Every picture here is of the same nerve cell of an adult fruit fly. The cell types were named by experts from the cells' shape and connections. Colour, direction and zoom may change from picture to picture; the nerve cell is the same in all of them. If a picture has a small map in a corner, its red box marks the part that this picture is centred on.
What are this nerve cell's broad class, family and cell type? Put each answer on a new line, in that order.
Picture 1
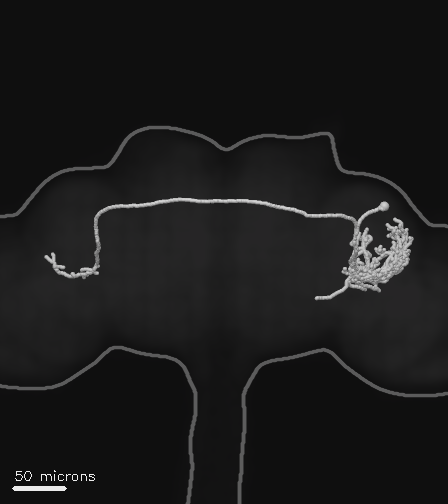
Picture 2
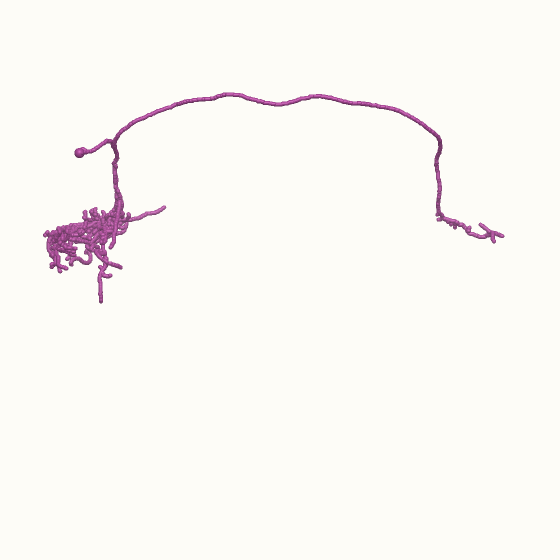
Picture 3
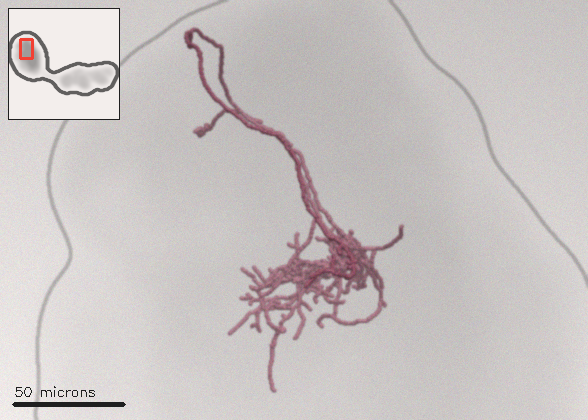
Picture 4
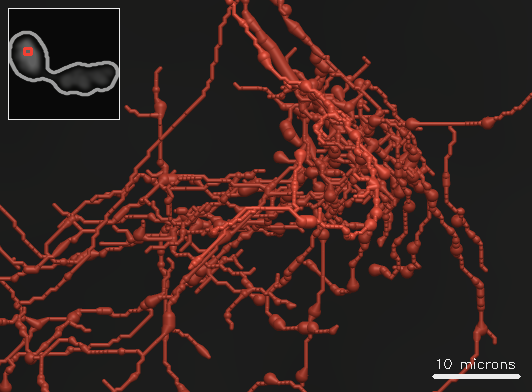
central-brain intrinsic neuron
hemilineage VLPd&p1_dorsal
PVLP007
